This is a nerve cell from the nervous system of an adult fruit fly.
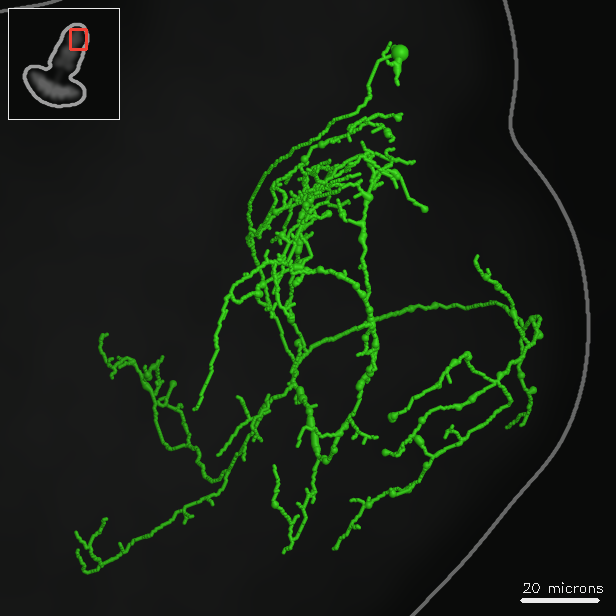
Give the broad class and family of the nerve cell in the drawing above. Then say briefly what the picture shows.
Its broad class is nerve-cord intrinsic neuron. Its family is hemilineage 04B. It is in the nerve cord and does not reach the brain. From top to bottom in the picture it spans about 140 microns. The picture shows dozens of branch ends.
